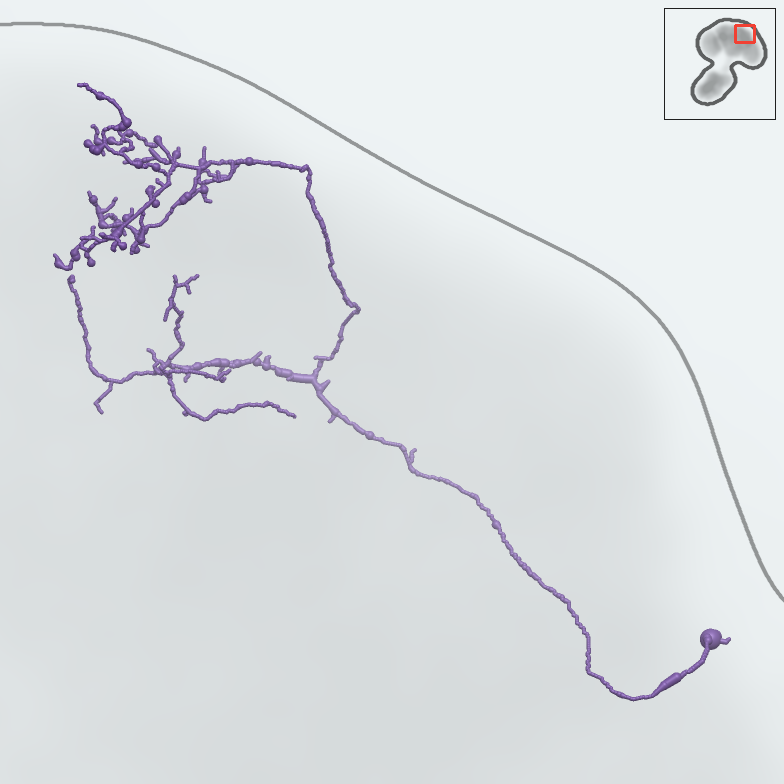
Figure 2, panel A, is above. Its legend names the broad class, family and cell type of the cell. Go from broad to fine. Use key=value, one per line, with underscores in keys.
broad_class=central-brain intrinsic neuron
family=hemilineage SLPal5
cell_type=SIP005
